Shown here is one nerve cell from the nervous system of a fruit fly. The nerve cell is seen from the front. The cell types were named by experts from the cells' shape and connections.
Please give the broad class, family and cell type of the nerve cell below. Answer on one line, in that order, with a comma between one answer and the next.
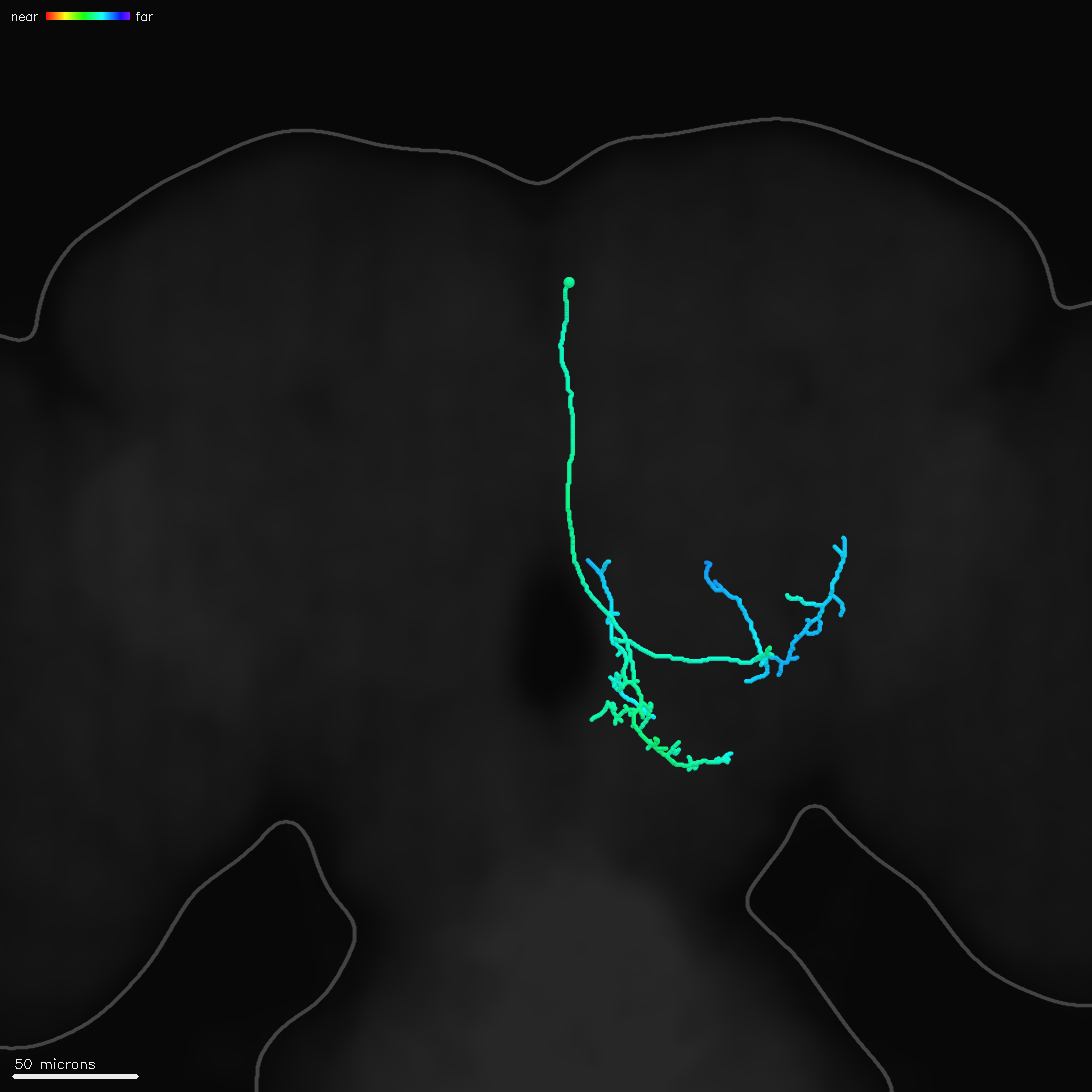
central-brain intrinsic neuron, hemilineage DM1_antero_ventral, WED103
